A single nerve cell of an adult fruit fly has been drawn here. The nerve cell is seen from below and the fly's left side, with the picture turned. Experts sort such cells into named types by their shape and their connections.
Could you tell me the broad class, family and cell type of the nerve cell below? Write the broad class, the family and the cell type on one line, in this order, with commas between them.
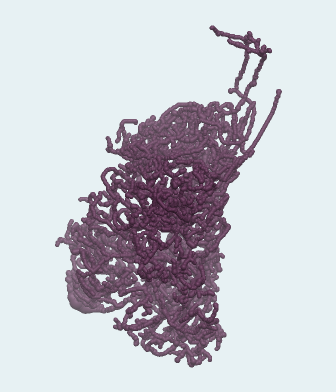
central-brain intrinsic neuron, hemilineage ALl1_dorsal, lLN2T_d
